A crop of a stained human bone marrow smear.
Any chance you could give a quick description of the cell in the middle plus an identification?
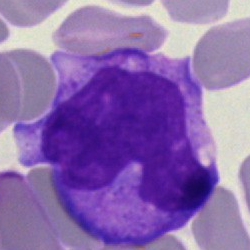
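Start with the nucleus: it is irregular and folded, and it fills most of the cell. A deep notch in it opens toward the bottom, and the widest band of cytoplasm lies below it. Through that cytoplasm you can see fine, dust-like purple granules scattered about. We call this cell a monocyte.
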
